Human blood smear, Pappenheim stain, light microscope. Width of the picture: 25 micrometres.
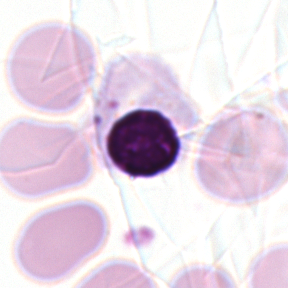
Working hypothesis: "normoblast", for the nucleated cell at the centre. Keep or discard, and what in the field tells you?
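Nucleus round in outline, about 6 micrometres across, with a smooth edge and no notch or lobe. No nucleolus seen. No distinct blue rim of cytoplasm around the nucleus. A few small purple dots at the left edge of the pale patch beside the nucleus. Red cells lie to the left and right of the nucleus without overlapping it.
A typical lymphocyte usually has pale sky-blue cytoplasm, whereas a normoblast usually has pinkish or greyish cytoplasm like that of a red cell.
The missing blue rim therefore speaks against typical lymphocyte and for normoblast.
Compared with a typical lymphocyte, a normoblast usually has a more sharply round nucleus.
The round, smooth-edged nucleus fits normoblast.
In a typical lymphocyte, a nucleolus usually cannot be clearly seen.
The absent nucleolus therefore does not count against typical lymphocyte. Verdict: normoblast fits.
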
